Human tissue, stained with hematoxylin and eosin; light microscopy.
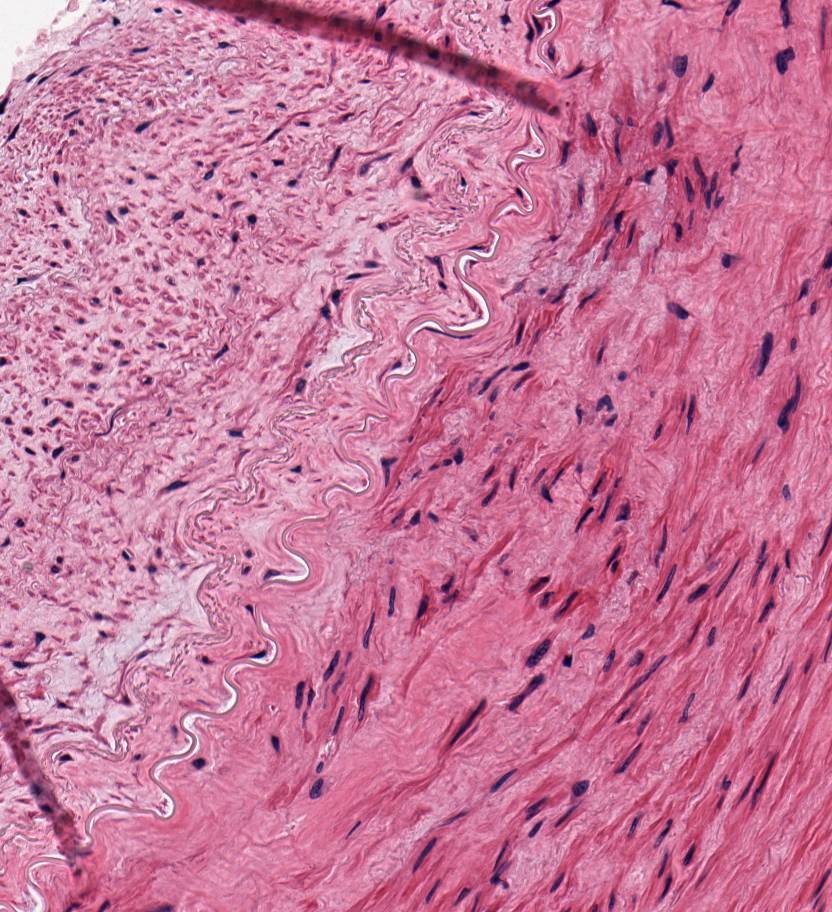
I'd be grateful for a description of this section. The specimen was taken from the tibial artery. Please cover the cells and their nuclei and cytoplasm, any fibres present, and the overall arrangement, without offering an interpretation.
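A bright, glassy, wavy line crosses diagonally from top centre to lower left. It is a thin, sharply undulating elastic lamina with many closely spaced regular folds. The paler zone at upper left is loose, pale pink fibrous tissue with scattered small nuclei in no orderly alignment. The denser, deeper pink zone at right holds elongated, cigar-shaped, dark purple nuclei.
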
